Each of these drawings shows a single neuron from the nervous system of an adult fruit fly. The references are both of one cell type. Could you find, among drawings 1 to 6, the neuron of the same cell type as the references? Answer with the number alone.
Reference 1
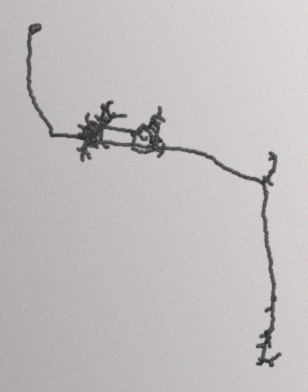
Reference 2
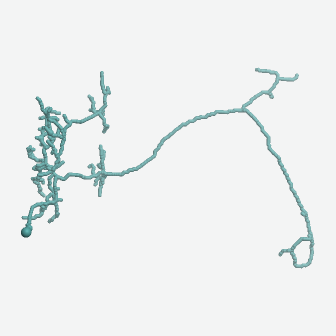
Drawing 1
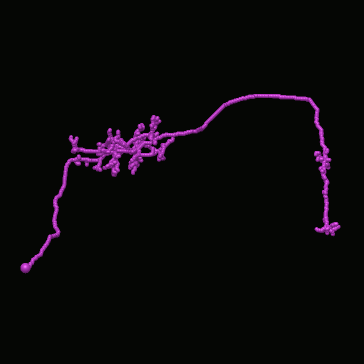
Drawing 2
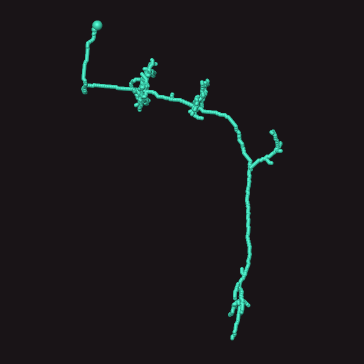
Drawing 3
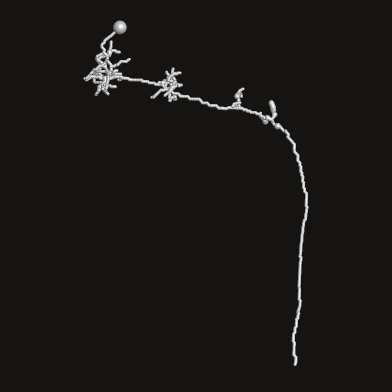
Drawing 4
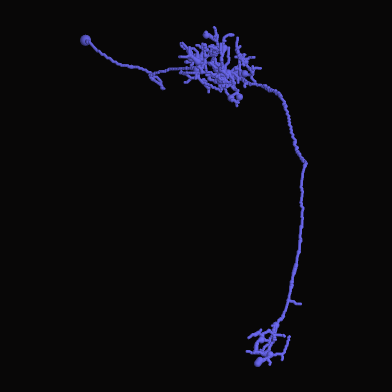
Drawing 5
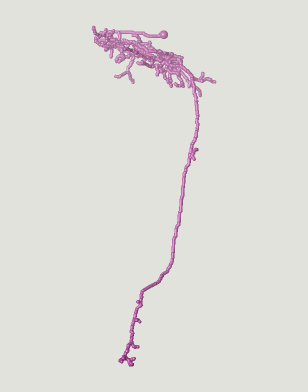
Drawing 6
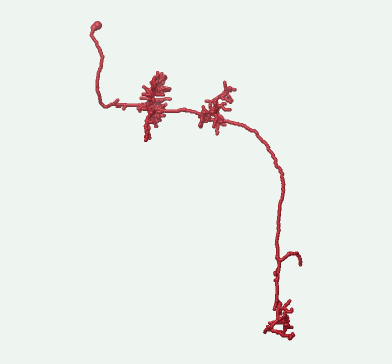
5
